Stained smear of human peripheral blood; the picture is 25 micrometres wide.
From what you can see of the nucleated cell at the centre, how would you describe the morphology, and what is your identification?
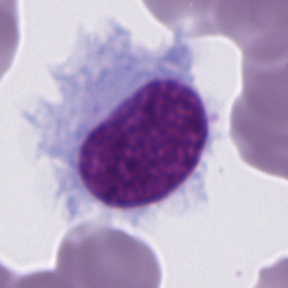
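Edge fringed with many fine, hair-like cytoplasmic projections. Nucleus: no distinct nucleolus seen. Cytoplasm pale greyish-blue, without distinct granules. Hairy cell.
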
